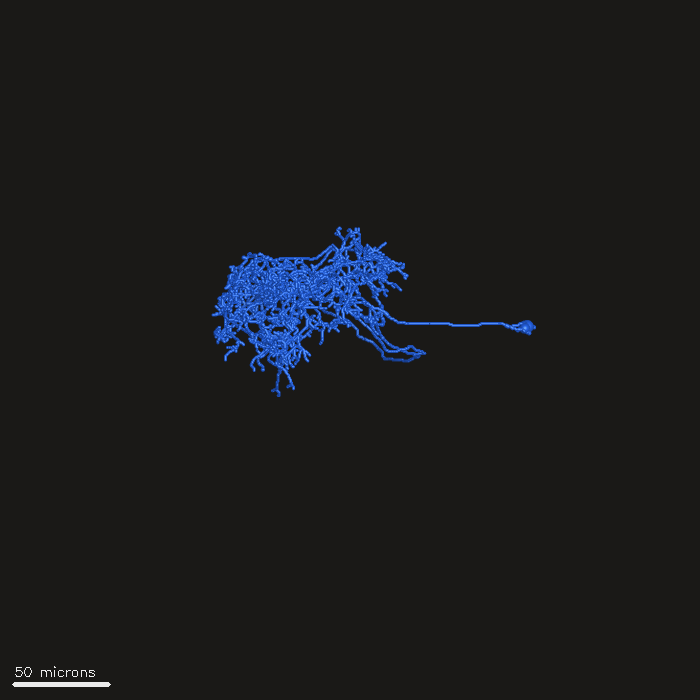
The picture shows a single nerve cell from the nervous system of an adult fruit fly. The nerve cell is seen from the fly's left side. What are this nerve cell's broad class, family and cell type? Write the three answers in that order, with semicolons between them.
central-brain intrinsic neuron; hemilineage VLPl&p2_posterior; AVLP505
